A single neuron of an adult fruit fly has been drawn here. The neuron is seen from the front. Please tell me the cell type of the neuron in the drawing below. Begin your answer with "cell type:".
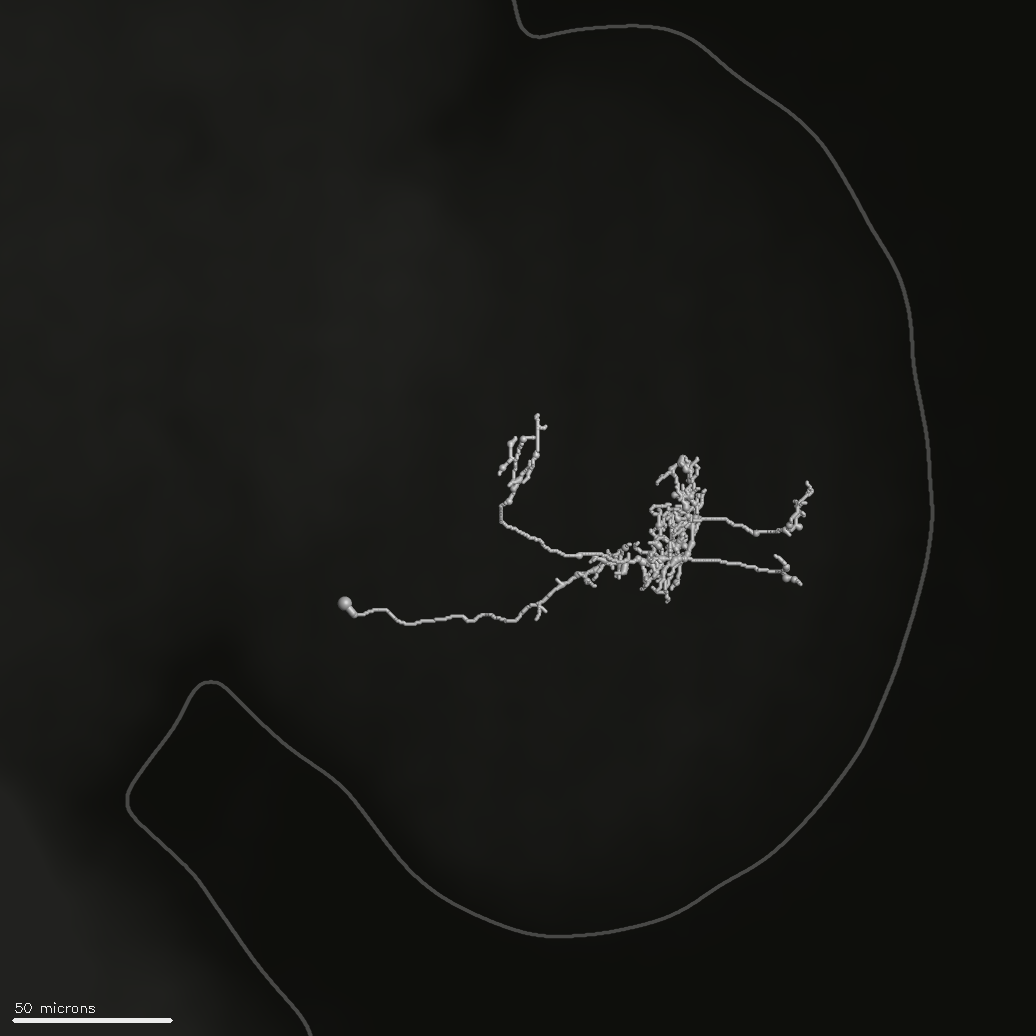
cell type: Y11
